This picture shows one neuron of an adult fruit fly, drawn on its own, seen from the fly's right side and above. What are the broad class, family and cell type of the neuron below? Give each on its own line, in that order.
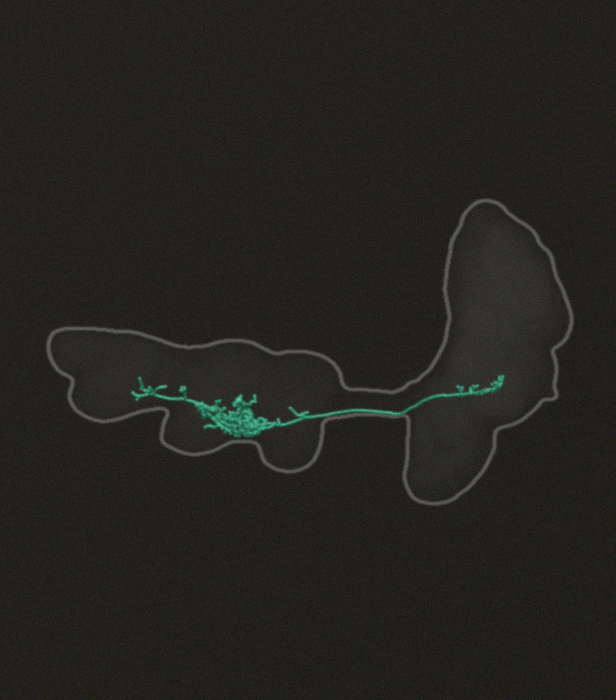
ascending neuron
hemilineage 17A
AN17A031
